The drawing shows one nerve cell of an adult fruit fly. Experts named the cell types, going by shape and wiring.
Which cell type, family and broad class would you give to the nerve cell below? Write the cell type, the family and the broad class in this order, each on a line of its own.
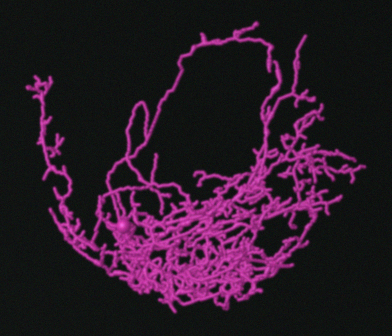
PVLP073
hemilineage VLPl&p1_lateral
central-brain intrinsic neuron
